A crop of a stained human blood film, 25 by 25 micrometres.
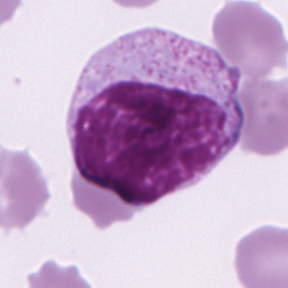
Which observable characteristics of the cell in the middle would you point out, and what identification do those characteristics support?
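Nucleus in lower part of cell; most cytoplasm above it. No distinct nucleolus. Fine pink-violet granules scattered through cytoplasm; no vacuoles. Myelocyte.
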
